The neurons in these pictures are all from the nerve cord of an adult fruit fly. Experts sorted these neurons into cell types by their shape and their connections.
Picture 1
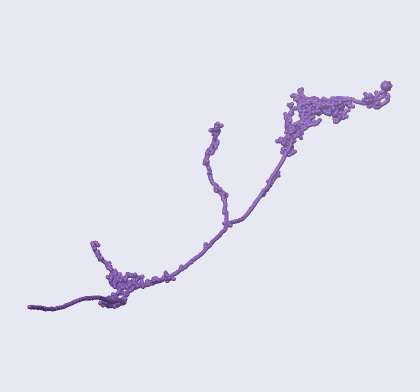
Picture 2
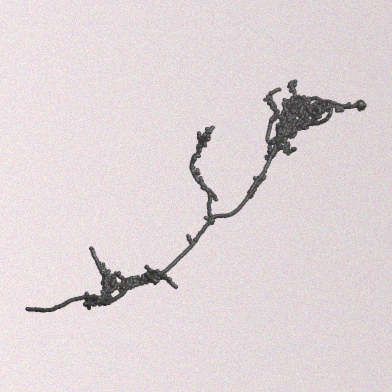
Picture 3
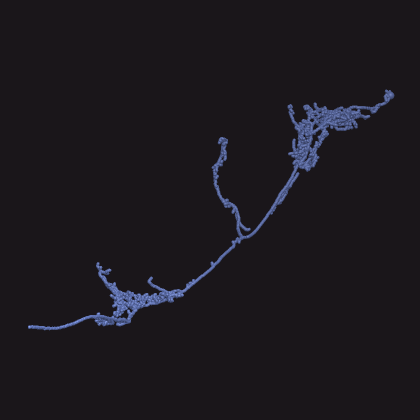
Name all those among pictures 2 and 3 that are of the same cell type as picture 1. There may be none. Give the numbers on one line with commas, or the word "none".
2, 3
